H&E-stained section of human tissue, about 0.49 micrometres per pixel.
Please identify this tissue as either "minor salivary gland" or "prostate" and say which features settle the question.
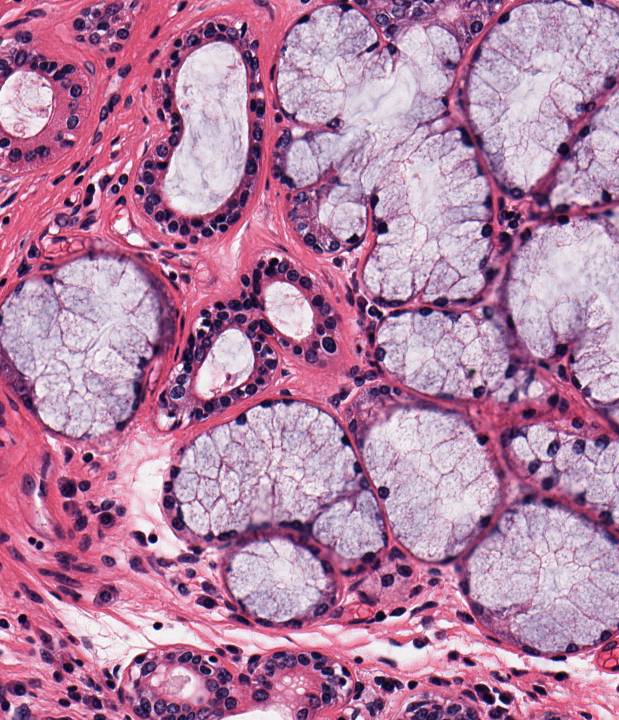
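Minor salivary gland, not prostate. Acini: big mucous units, rounded to lobulated, closely packed, with only thin pink septa between them.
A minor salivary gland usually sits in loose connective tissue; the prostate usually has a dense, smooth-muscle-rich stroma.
Mucous cells: pale grey-violet, finely netted cytoplasm, not pink and granular; nuclei small, dark, flattened against the outer edge of each acinus. Layout: large mucous acini fill the right and central field; small ducts lie mainly to the left.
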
